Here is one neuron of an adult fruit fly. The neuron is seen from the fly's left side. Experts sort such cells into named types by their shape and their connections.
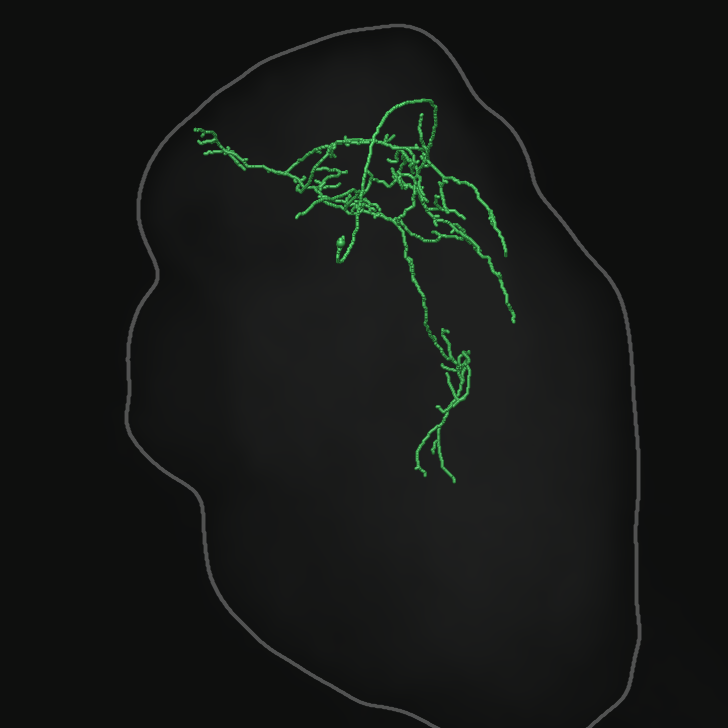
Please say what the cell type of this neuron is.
CL010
